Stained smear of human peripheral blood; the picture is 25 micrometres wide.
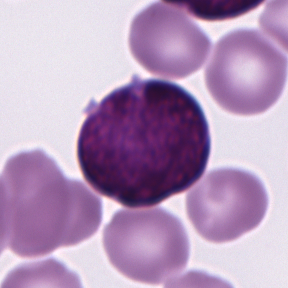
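Myeloblast, the cell in the middle of this stained blood smear: its outline looks round and smooth over nearly all of its edge, and it is about 12 micrometres across. The nucleus, round in outline and about 11 micrometres across, seems to fill about 90% of the cell's area, and I can make out almost no cytoplasm around it. No vacuoles can be seen anywhere in the cell. At the upper left edge, though, two tiny pale projections stand out.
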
